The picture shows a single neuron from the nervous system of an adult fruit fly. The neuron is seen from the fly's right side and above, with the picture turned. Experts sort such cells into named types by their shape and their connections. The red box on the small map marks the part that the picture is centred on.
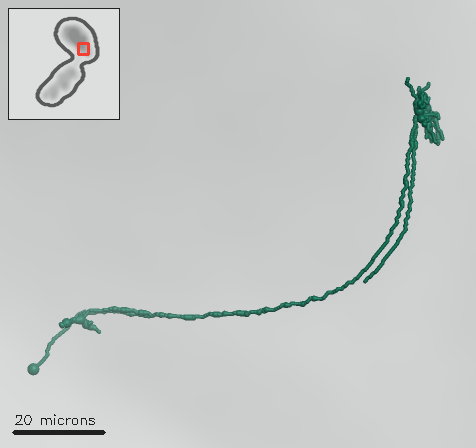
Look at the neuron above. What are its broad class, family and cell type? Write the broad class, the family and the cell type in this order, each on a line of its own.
optic-lobe intrinsic neuron
T
T4a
